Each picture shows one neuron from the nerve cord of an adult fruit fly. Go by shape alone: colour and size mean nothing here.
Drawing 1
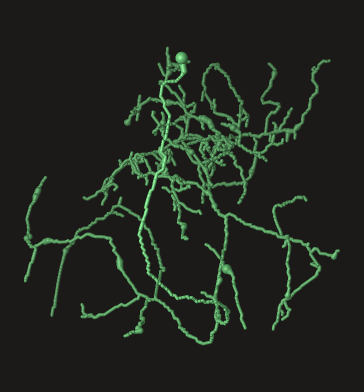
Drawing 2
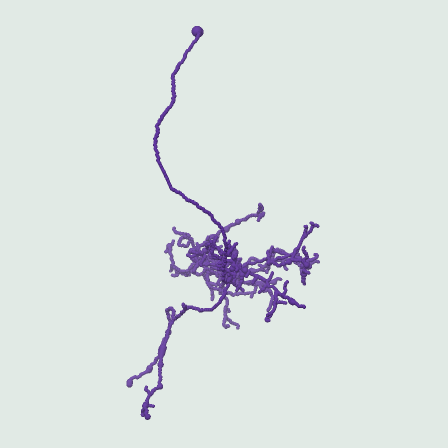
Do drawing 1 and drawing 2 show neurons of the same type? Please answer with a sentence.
They are of different cell types.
